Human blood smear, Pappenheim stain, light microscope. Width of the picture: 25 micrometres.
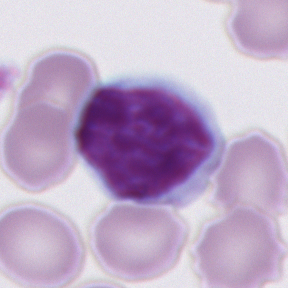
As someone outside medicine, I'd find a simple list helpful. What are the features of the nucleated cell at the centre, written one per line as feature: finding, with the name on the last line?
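Nucleus: one rounded mass, no lobes, nearly filling the cell
Size: nucleus about 12 by 10 micrometres
Cytoplasm: just a thin rim, do you see it?
Chromatin: dark purple, coarsely mottled, not smooth
Outline: smooth, no surface projections
Name: typical lymphocyte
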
